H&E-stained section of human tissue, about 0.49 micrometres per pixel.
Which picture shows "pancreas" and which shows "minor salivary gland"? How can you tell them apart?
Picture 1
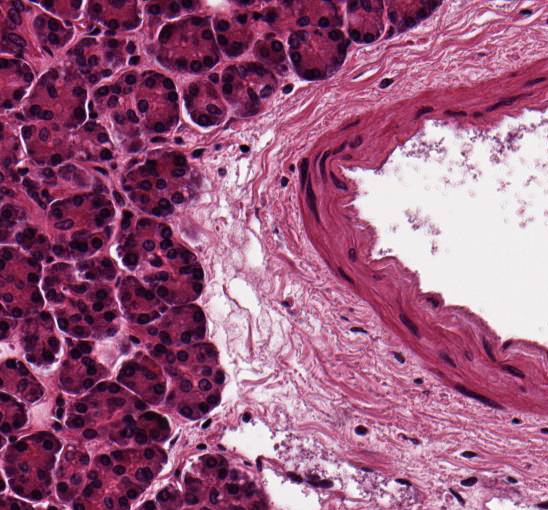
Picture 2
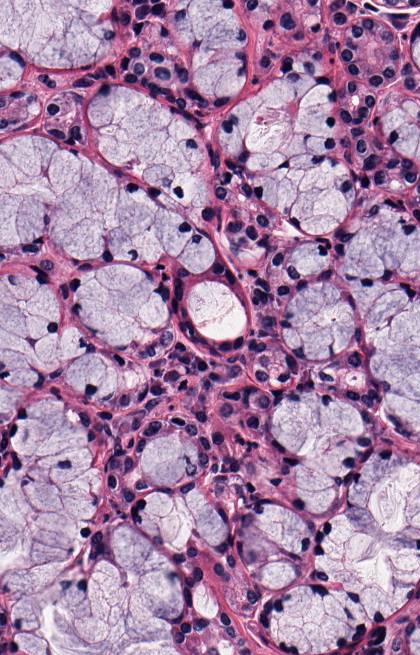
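Picture 1 is the pancreas; picture 2 is a minor salivary gland. In picture 1, closely packed glandular acini fill the left side, a large vessel lies at the right, and loose, pale, wavy collagen fibres with few scattered nuclei run between them. These acinar cells have deeply stained, dark purple-red cytoplasm and round, dark nuclei. In picture 2, closely packed rounded acini fill the whole field, separated by thin strands of pink tissue. Their cells have pale bluish-grey, foamy cytoplasm, with small, dark nuclei flattened against the cell bases. Small round cells with dark nuclei are most crowded in the stroma around the centre.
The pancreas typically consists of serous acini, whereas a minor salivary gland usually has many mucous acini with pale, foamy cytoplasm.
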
